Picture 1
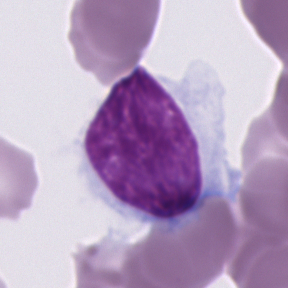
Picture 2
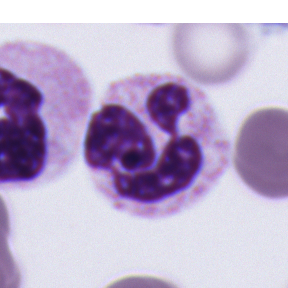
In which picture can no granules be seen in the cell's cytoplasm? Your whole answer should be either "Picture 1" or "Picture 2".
Picture 1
